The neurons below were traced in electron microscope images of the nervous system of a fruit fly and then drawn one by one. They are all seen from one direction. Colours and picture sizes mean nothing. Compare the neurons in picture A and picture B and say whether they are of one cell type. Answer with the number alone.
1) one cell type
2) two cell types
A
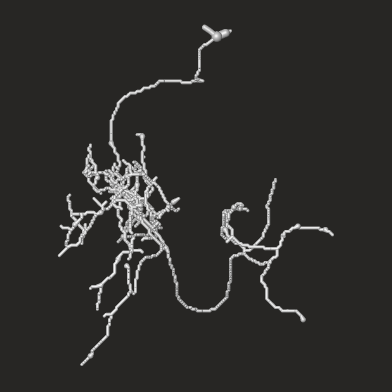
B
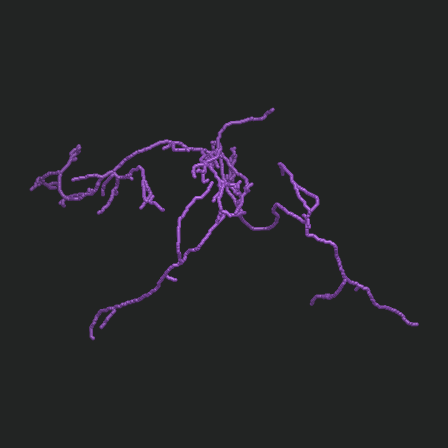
2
